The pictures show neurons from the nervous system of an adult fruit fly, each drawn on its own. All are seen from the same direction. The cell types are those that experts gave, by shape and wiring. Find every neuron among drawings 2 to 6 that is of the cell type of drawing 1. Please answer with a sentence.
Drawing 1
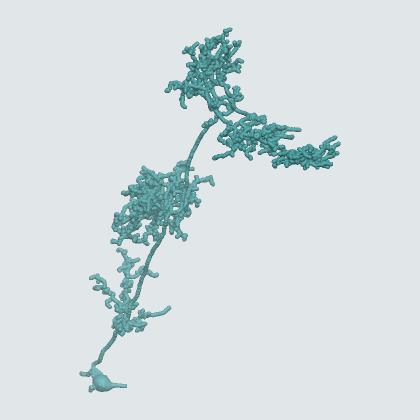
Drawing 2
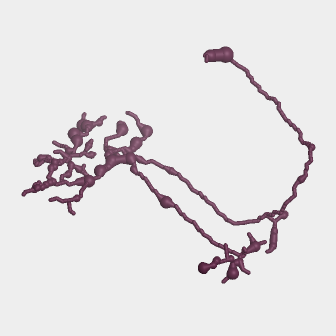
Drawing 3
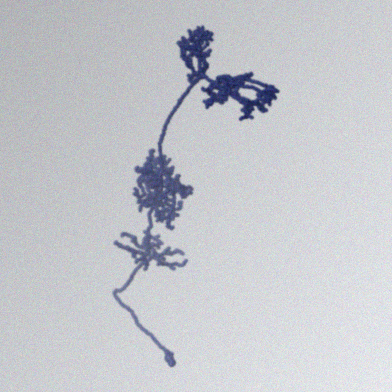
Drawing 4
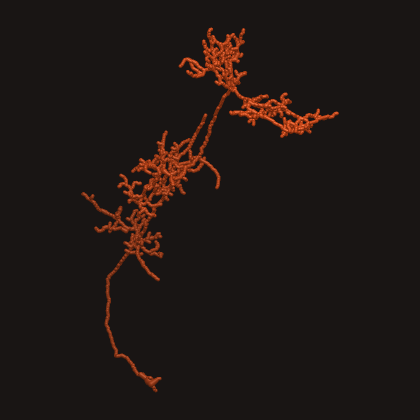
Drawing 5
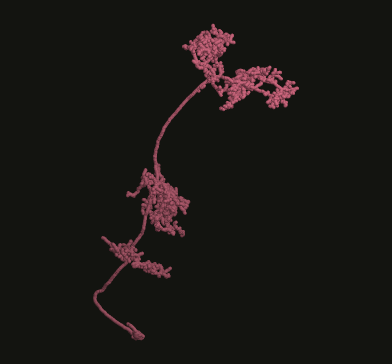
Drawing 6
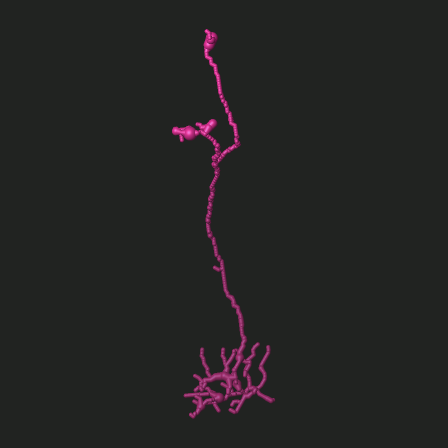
Drawing 3, drawing 4 and drawing 5 are of the same cell type.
